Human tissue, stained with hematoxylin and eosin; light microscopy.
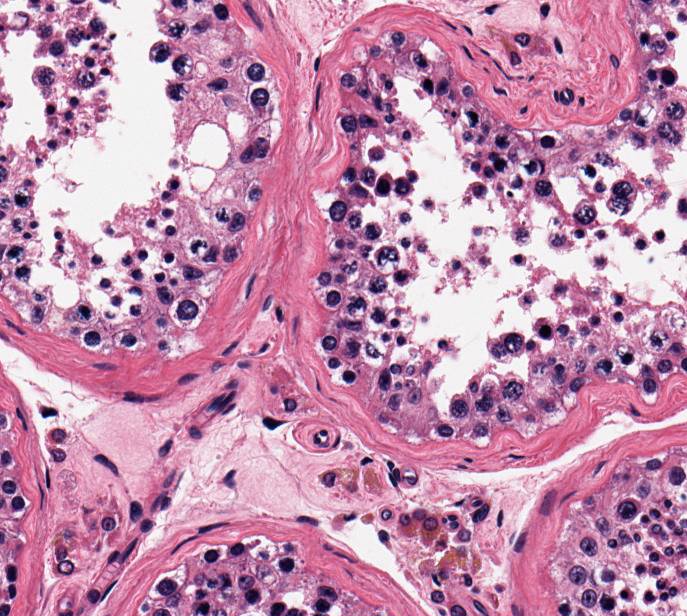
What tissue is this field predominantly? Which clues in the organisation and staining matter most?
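Shown here: seminiferous tubule. The tubules are lined several cells deep, with round dark nuclei, not by a single layer.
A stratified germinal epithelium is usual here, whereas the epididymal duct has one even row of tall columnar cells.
At lower centre, loose pale pink interstitium holds groups of cells with abundant pink cytoplasm.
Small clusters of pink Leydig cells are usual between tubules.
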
